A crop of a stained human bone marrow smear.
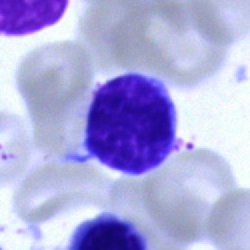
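Lymphocyte in a stained bone marrow smear: the central cell is roughly round, and its nucleus fills nearly the whole of it, leaving almost no visible cytoplasm. The chromatin is dense and dark purple, slightly mottled. A small pale blue tag sits at the lower left edge.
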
